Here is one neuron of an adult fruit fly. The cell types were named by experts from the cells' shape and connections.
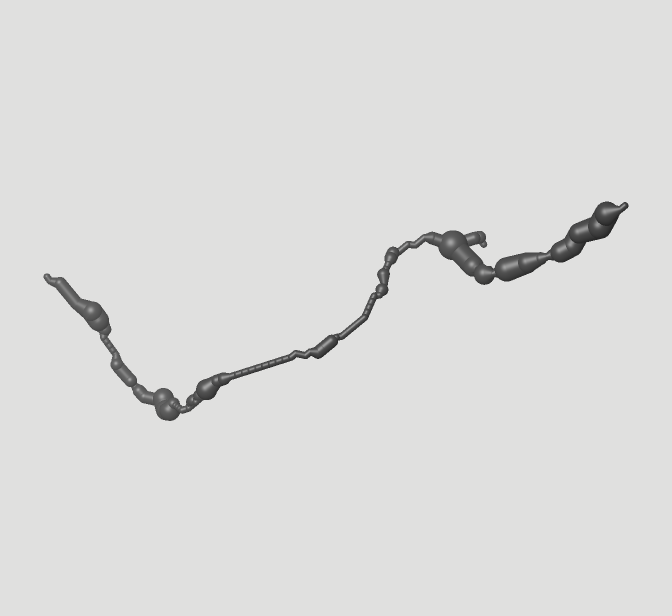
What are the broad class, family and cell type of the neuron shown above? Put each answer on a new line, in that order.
photoreceptor or other optic-lobe sensory neuron
class visual
R8y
